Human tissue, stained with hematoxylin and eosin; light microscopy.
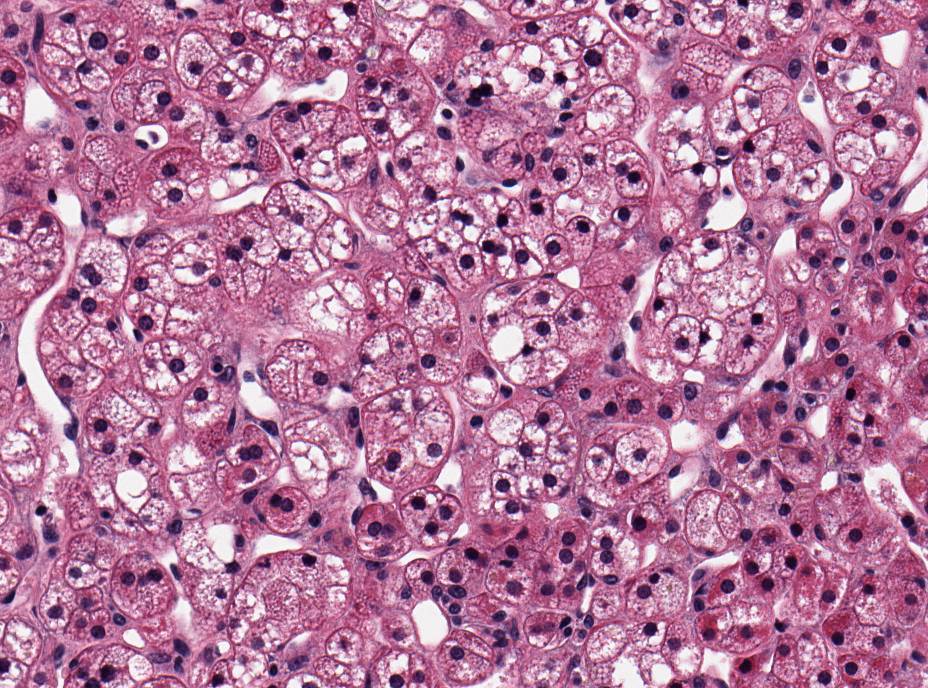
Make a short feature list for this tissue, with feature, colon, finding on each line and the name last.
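Cytoplasm: mostly pale, packed with small clear vacuoles, foamy
Right and lower right edges: more compact, pinker cytoplasm, fewer vacuoles
Nests: solid, no central gland lumen
Nucleoli: small, dark, in many nuclei
Name: adrenal gland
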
